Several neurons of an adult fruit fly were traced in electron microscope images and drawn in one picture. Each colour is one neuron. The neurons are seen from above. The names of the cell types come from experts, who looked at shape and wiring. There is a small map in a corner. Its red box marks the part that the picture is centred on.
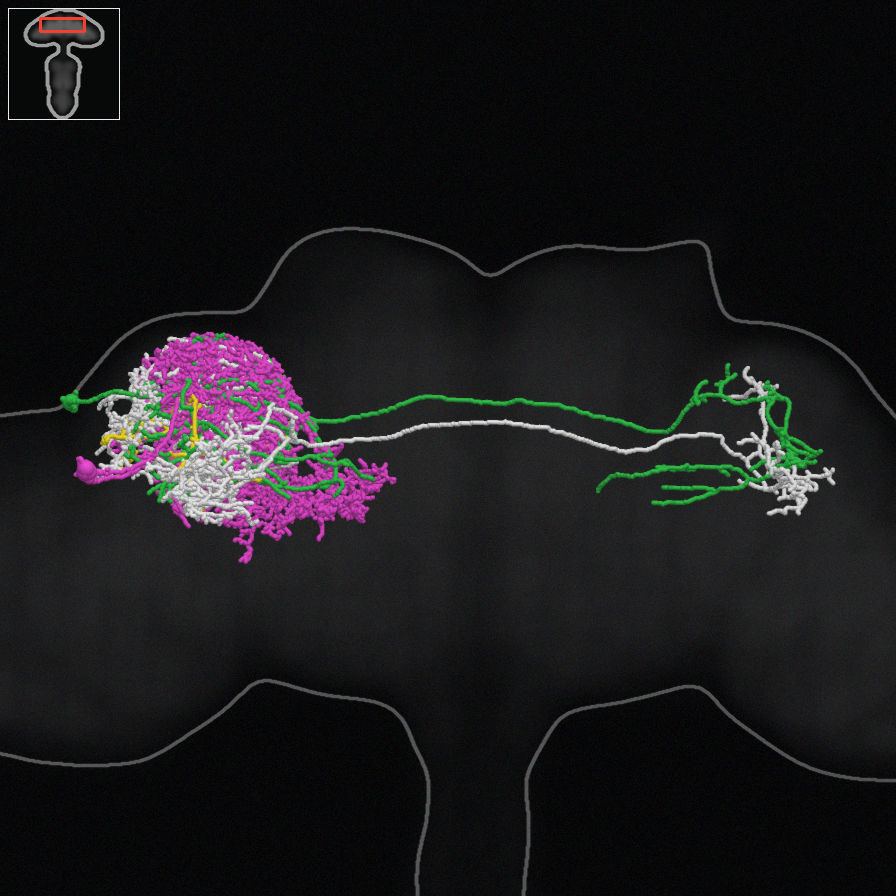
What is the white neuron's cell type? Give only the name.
AVLP315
